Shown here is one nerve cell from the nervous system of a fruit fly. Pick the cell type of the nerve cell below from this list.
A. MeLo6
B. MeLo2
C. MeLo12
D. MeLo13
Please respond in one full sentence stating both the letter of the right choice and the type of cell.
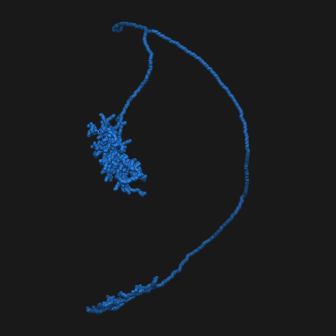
The nerve cell is sorted into cell type MeLo12, option C.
